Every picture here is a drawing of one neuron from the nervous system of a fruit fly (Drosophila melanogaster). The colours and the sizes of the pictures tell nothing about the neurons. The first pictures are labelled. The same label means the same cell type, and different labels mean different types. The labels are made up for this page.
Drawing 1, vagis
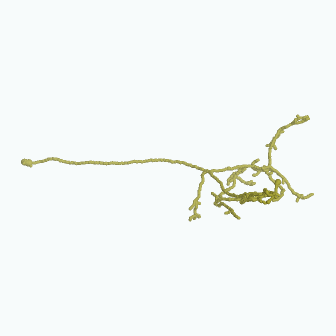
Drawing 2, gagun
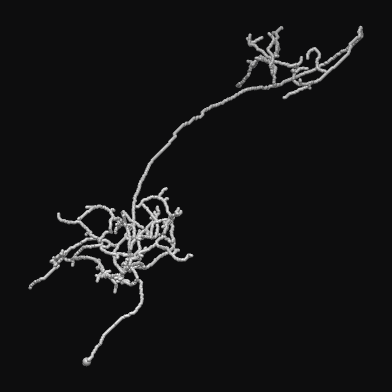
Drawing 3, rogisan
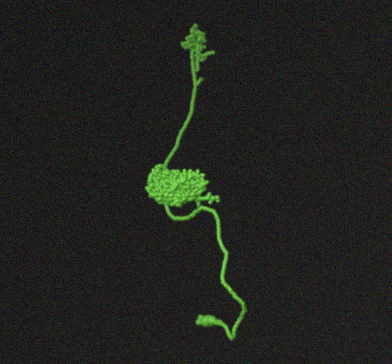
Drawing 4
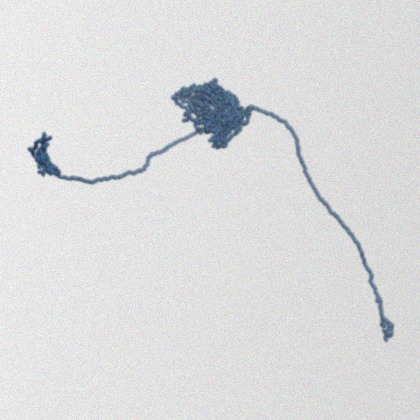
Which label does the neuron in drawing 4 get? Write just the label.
rogisan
